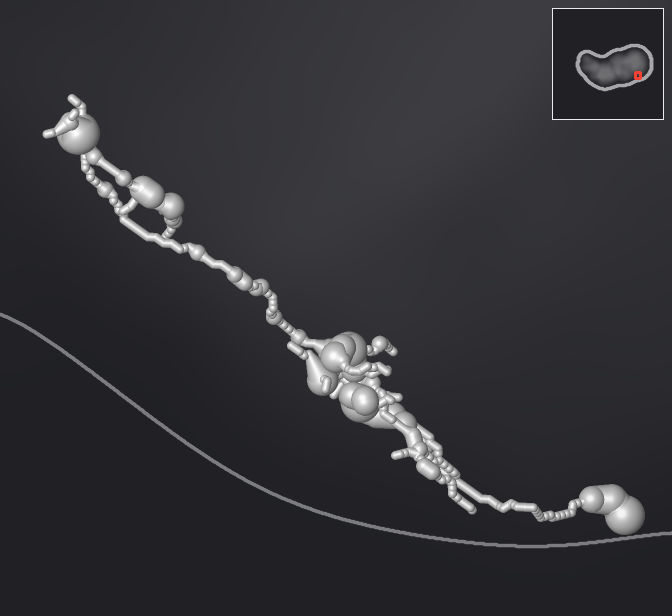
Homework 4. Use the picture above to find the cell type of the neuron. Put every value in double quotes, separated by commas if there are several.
"Mi9"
